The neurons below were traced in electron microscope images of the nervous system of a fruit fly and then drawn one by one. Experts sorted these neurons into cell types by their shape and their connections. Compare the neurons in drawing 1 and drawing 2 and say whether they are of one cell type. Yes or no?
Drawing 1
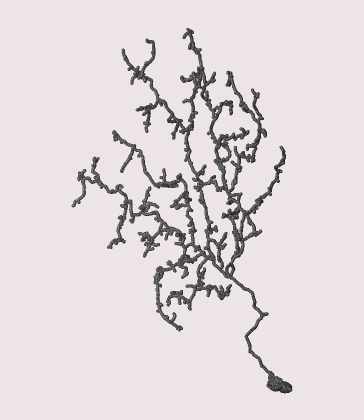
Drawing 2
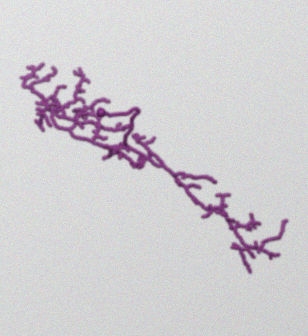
no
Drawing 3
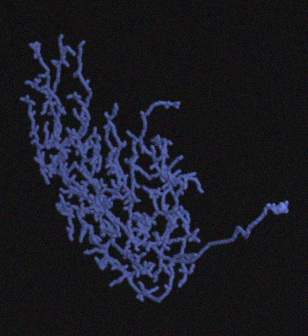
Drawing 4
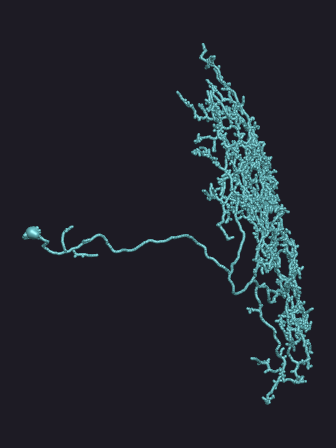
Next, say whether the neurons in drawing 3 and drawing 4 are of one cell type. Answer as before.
no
